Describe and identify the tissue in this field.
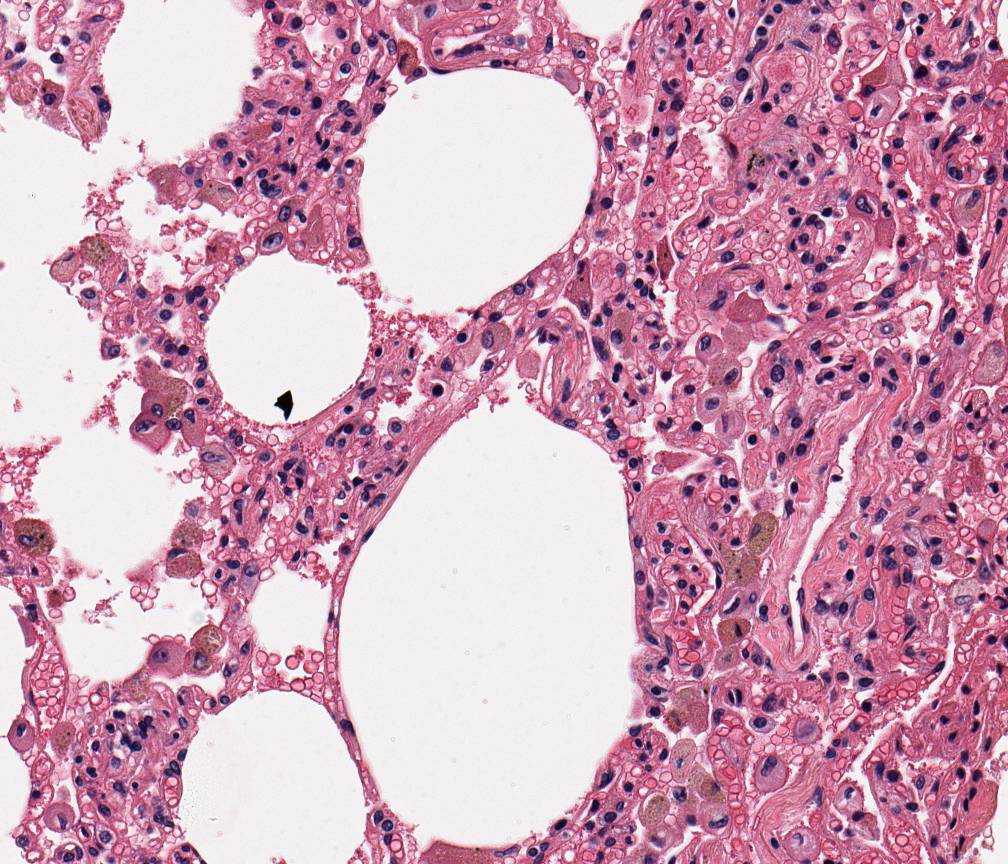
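I notice numerous red blood cells crowding the septa and solid tissue throughout, with some lying loose in the empty spaces at the left. In the right half, wavy pink collagen bundles run obliquely through the cellular tissue. Most nuclei in septa and solid tissue look small, dark, round to oval. No glands anywhere. It is lung.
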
